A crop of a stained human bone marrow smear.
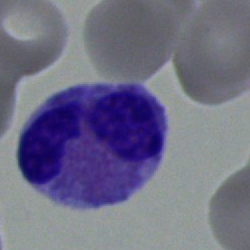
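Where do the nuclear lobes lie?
There are two, one at the left and one at the upper right of the cell.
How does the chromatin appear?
It is dark purple and dense, and no nucleoli are visible in the nucleus.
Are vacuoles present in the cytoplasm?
None are seen.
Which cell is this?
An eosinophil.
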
